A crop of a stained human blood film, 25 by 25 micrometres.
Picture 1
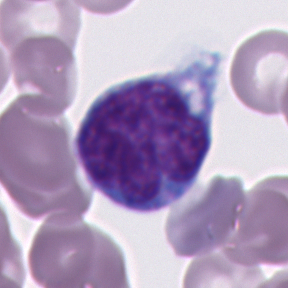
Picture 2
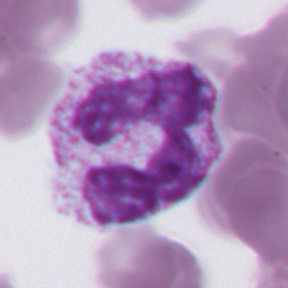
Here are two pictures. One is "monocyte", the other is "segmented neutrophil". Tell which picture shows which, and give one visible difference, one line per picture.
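In picture 1 we see a monocyte: The cytoplasm shows no distinct granules.
In picture 2 we see a segmented neutrophil: Numerous pink-violet granules are scattered throughout the cytoplasm.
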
